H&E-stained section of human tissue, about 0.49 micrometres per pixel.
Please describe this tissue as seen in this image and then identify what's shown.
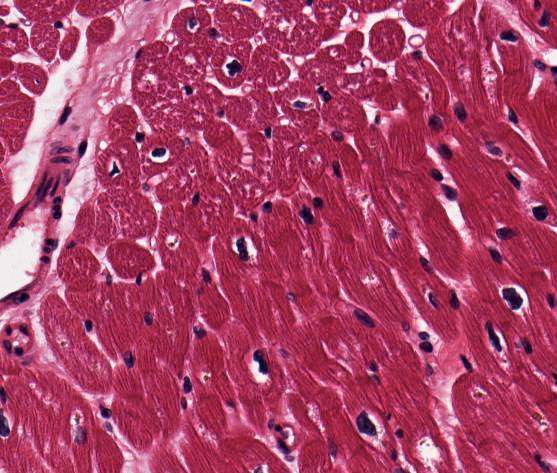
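Up top the fibres are cut across; lower down and at right, lengthwise. Those lengthwise ones branch and join their neighbours. Their cytoplasm is strongly eosinophilic, with fine lengthwise myofibrillar streaks. Scant connective tissue between them holds small elongated dark nuclei. This is the left ventricle of the heart.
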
